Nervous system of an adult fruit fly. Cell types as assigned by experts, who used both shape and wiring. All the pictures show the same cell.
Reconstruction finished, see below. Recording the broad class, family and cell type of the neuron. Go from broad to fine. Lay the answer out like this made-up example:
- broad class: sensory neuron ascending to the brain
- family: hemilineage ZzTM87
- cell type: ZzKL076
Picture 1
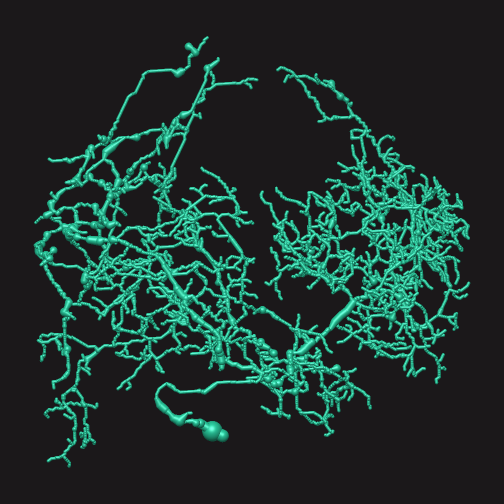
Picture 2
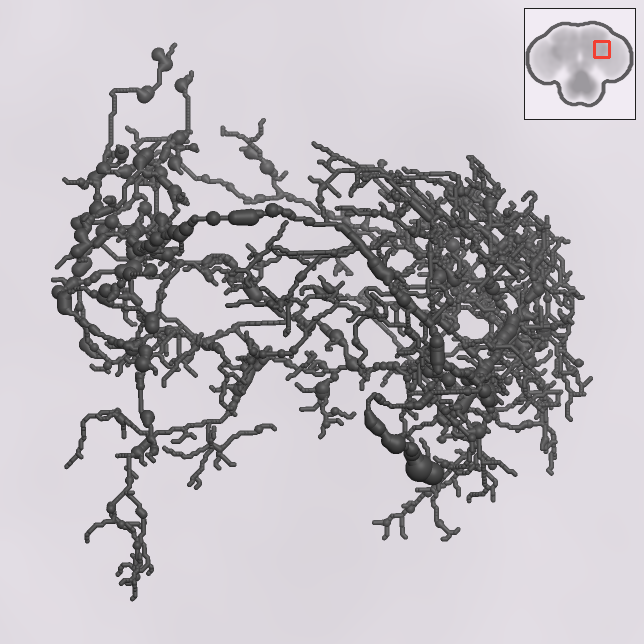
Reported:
- broad class: central-brain intrinsic neuron
- family: hemilineage VLPa1_lateral
- cell type: AVLP296_b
